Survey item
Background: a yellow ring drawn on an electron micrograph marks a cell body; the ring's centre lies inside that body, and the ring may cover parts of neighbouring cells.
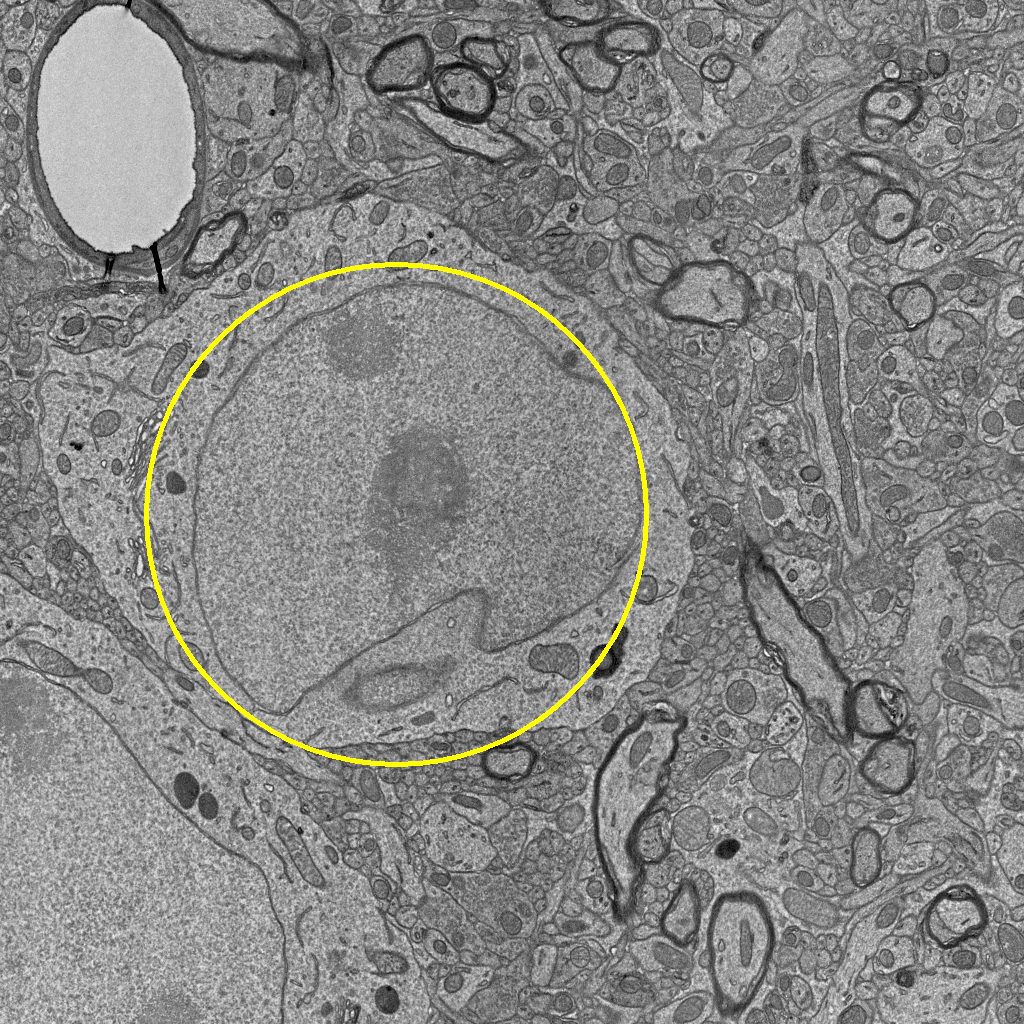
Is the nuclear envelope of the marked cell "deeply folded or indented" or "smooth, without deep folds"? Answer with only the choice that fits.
Deeply folded or indented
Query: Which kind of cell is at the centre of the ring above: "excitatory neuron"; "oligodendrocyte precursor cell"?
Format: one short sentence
The cell in the middle of the ring is an excitatory neuron.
